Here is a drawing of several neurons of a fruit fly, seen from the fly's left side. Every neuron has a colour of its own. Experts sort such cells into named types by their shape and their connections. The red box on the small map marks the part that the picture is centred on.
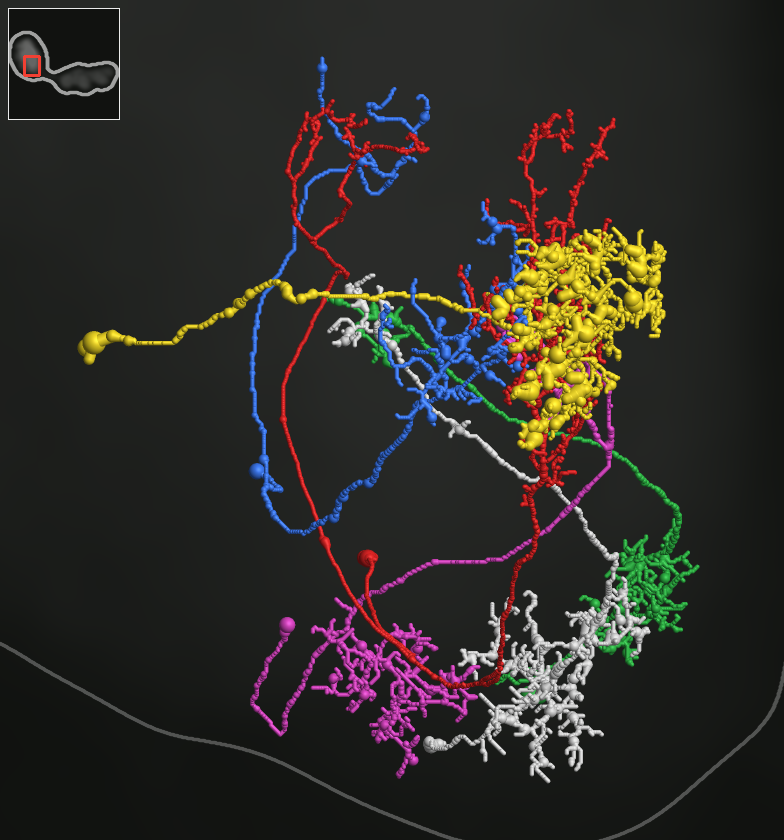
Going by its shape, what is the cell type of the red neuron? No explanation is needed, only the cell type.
MeLo4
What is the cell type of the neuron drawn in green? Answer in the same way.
Tm39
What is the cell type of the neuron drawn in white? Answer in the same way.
Tm16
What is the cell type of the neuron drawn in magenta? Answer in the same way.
Tm37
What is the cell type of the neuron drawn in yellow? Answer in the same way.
Dm4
